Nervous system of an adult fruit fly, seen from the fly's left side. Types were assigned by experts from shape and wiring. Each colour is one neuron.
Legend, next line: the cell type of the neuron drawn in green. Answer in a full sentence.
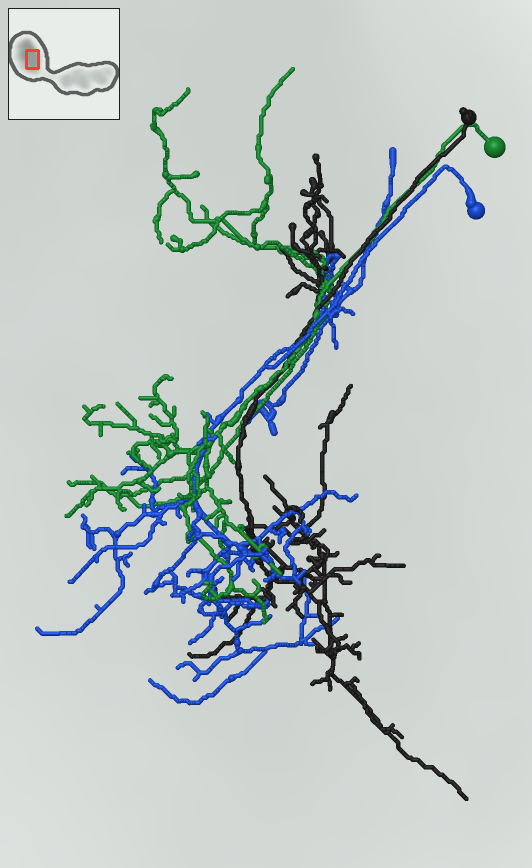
The cell type is CB1464.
